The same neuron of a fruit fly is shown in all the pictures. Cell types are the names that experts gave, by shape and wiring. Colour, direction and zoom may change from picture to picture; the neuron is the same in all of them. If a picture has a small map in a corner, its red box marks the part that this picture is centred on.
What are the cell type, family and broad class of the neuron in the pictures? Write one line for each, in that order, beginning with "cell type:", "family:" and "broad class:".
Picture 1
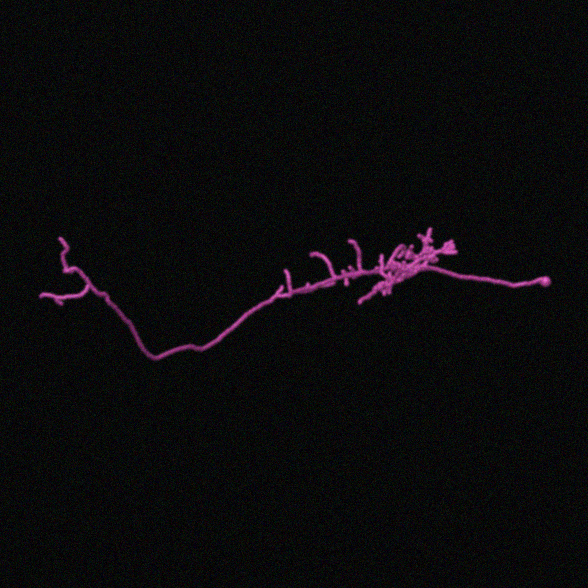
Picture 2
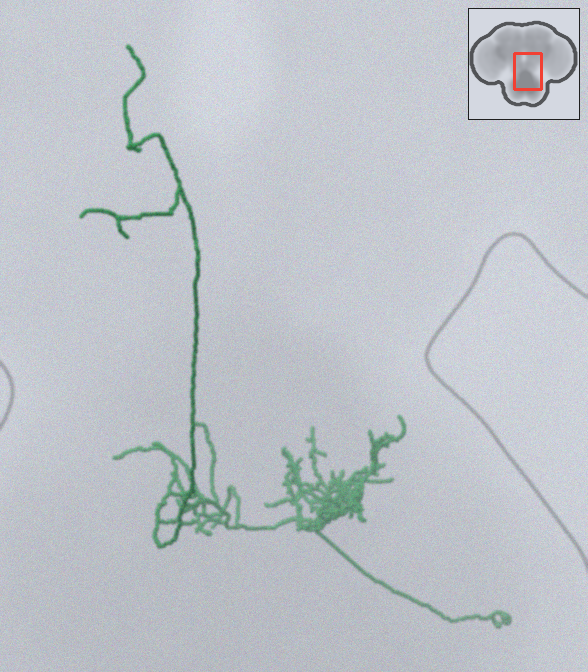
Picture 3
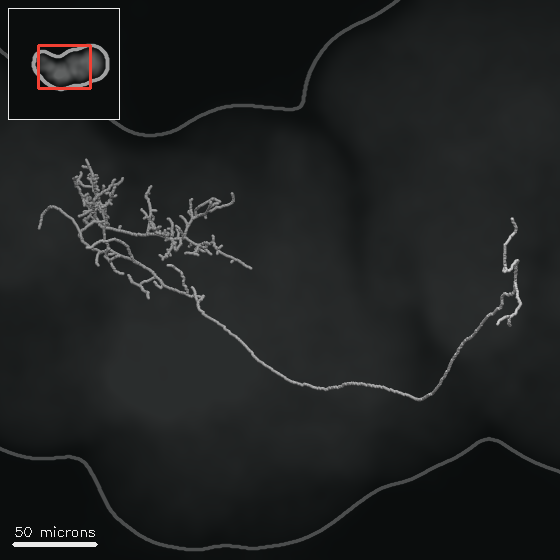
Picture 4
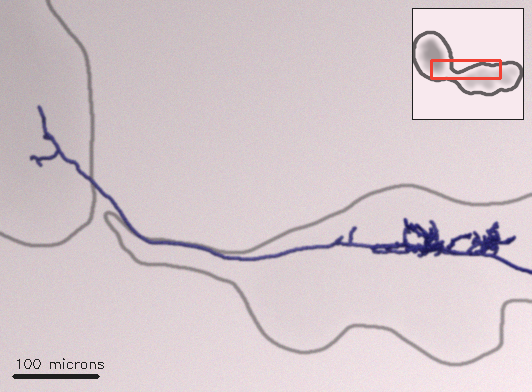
cell type: AN08B079_b
family: hemilineage 08B
broad class: ascending neuron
